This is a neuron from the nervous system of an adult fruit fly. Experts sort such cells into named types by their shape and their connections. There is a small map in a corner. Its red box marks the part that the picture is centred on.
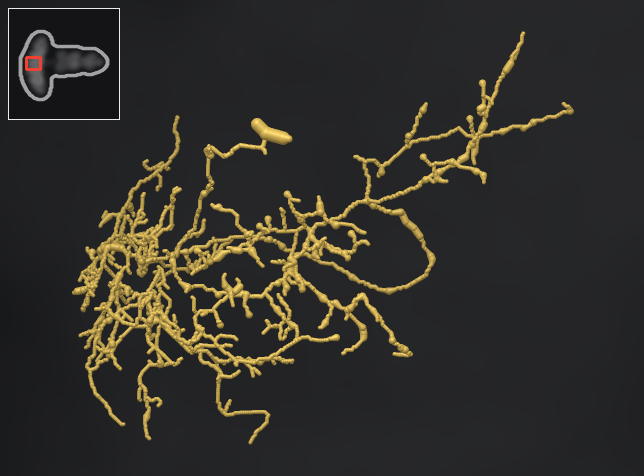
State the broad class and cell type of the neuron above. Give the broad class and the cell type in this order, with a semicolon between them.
central-brain intrinsic neuron; SMP075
